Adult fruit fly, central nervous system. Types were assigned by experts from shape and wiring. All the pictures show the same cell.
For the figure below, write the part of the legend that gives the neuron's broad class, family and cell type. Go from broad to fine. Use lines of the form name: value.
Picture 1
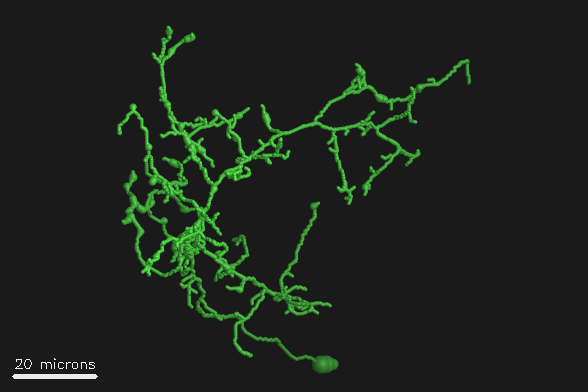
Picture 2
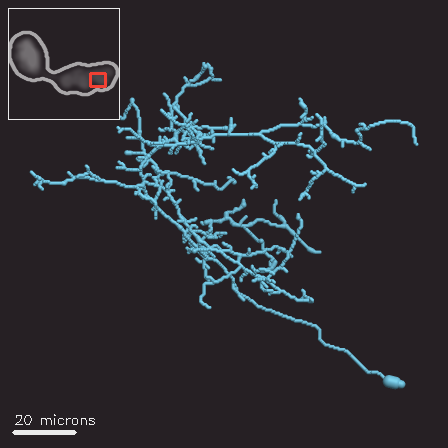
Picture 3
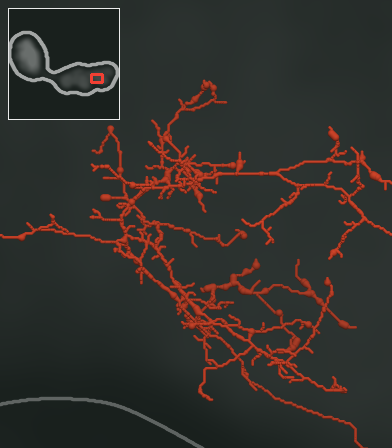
broad class: nerve-cord intrinsic neuron
family: hemilineage 16B
cell type: IN16B105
